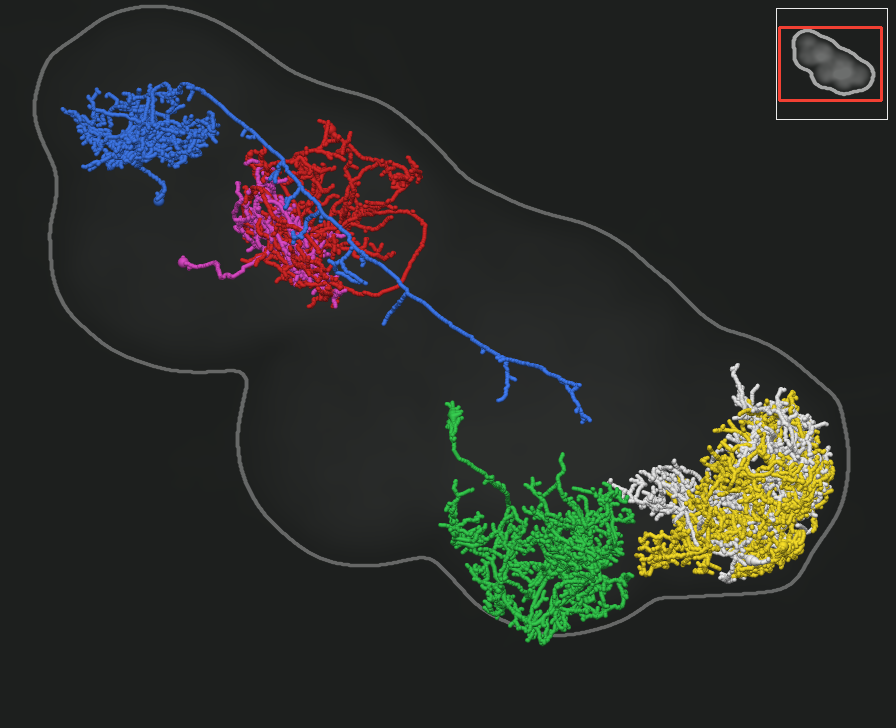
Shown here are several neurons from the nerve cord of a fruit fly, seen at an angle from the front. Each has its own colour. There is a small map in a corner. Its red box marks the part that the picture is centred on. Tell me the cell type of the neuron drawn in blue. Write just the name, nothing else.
INXXX300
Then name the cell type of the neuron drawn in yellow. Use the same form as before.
IN13A005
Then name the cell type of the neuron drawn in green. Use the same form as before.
IN19A030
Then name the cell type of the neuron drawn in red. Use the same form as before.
IN09A014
